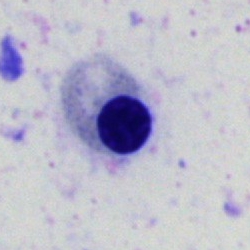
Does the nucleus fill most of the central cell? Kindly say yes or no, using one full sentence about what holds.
No, there is abundant cytoplasm around the nucleus.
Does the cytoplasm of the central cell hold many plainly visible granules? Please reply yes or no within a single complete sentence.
No, its cytoplasm lacks visible granules entirely.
